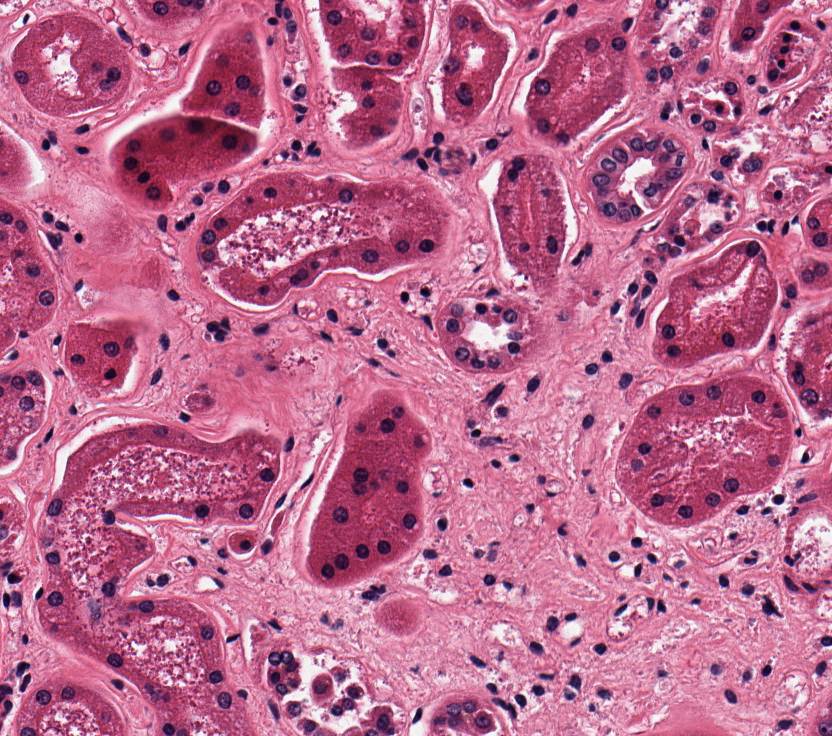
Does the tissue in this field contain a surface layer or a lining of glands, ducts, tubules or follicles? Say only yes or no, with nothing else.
Yes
